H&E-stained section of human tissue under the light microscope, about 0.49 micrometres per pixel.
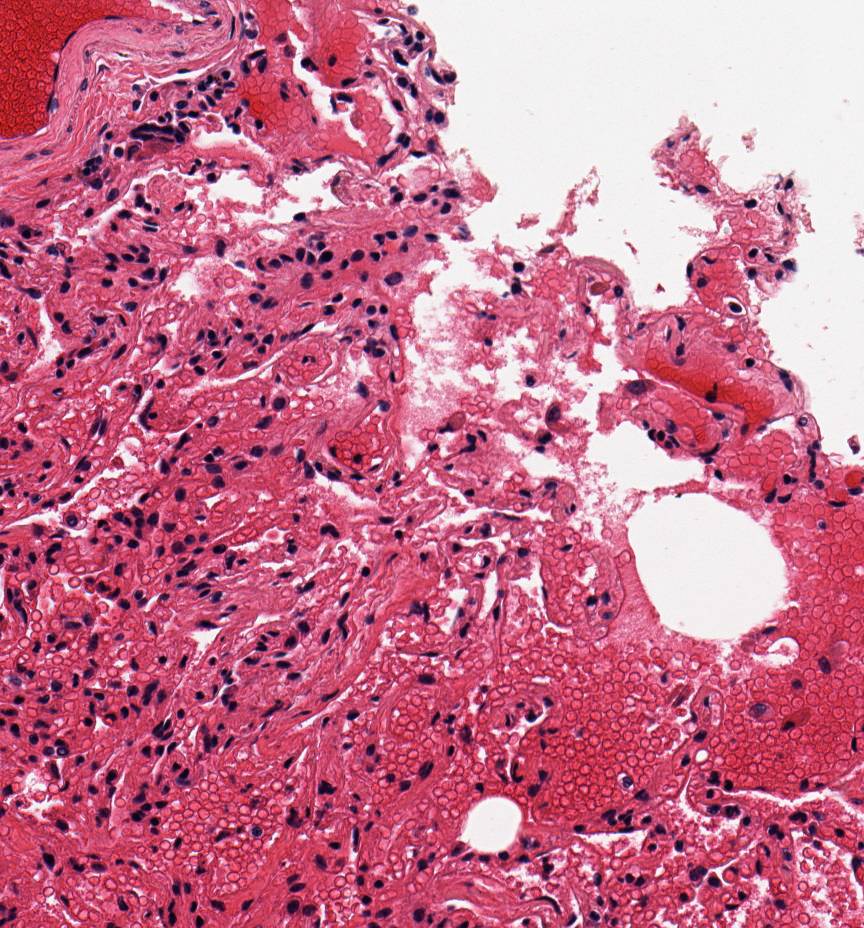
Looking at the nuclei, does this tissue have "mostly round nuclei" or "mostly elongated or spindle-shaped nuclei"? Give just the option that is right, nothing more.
Mostly elongated or spindle-shaped nuclei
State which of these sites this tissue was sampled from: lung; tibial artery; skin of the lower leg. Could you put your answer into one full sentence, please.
For this section, tissue was sampled from the lung.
